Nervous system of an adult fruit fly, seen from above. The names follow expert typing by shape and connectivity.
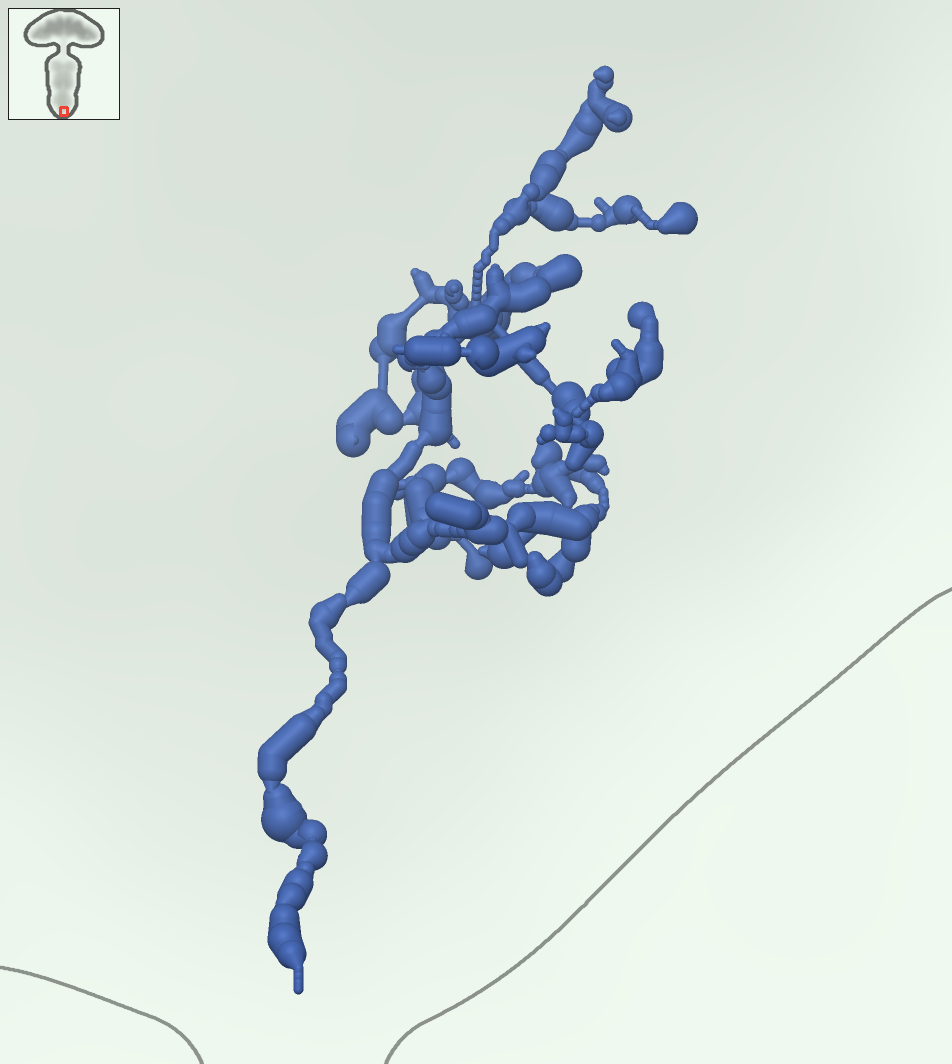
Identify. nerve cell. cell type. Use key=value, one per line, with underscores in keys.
cell_type=SNxx07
